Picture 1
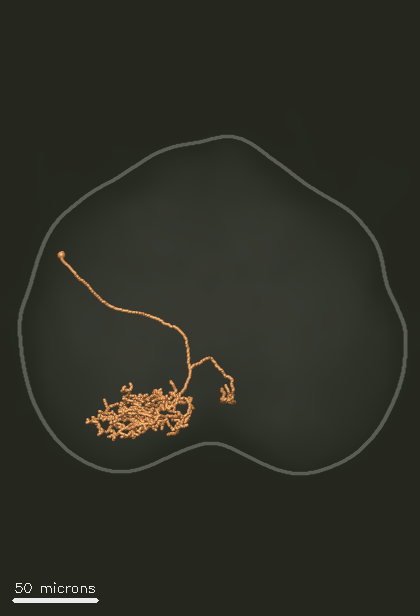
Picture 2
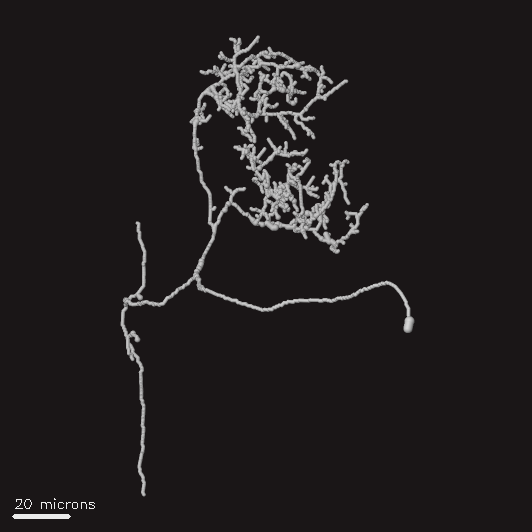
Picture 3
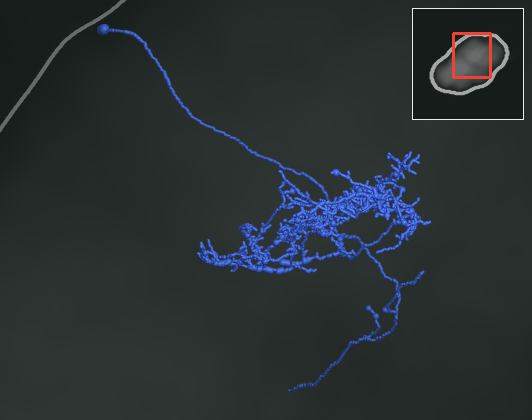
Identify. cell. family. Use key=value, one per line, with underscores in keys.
family=hemilineage 23B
